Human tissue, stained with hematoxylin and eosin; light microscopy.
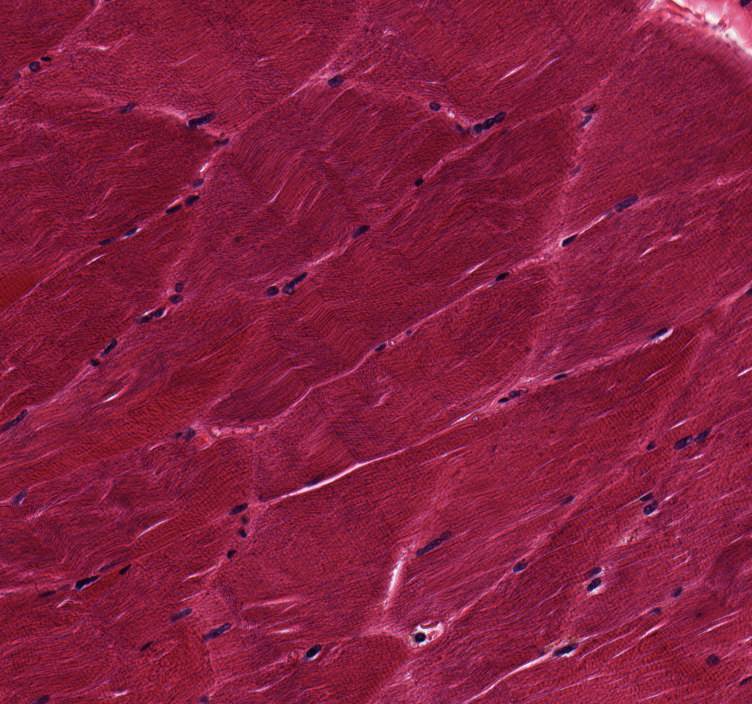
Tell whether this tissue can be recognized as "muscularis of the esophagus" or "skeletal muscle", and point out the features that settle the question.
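This is skeletal muscle. The fibre cytoplasm shows fine cross-striations along its length.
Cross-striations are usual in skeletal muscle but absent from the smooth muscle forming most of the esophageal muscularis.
Dark, flattened, elongated nuclei sit at the fibre edges, not centrally.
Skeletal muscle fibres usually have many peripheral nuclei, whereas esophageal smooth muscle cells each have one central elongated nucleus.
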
